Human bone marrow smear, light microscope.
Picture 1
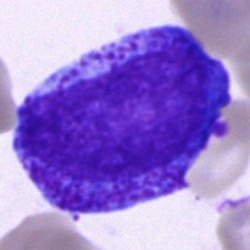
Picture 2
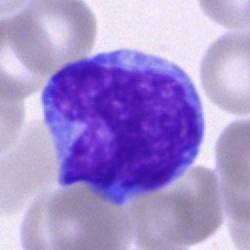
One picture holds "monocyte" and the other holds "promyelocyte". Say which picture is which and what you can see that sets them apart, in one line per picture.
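The cell in picture 1 is a promyelocyte. Purple granules are most crowded along the upper and lower edges of the cell.
The cell in picture 2 is a monocyte. No granules are visible in the cytoplasm.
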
